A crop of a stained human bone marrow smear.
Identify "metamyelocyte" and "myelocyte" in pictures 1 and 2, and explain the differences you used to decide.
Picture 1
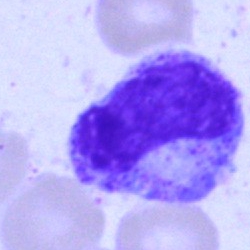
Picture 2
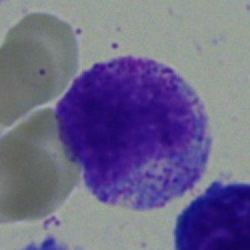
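In picture 1 the cell is a metamyelocyte; in picture 2 it is a myelocyte. The metamyelocyte's nucleus is kidney-shaped, its indentation facing the lower right, and it fills the upper and left part of the cell.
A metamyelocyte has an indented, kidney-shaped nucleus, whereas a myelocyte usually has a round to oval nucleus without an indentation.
In the myelocyte the nucleus fills most of the cell and lies toward the upper left. The metamyelocyte's chromatin is dark purple and blotchy, with denser clumps among paler areas, and no nucleoli can be seen; the myelocyte's nucleus stains a deep purple-violet.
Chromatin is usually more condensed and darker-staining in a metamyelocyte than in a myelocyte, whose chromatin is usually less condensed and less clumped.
The metamyelocyte's cytoplasm is pale greyish-blue and lies mostly to the lower right; in the myelocyte, a crescent of pale bluish cytoplasm shows at the lower right. Many purple granules are scattered through the myelocyte's cytoplasm and over its nucleus, and two pale red cells touch its left side.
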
